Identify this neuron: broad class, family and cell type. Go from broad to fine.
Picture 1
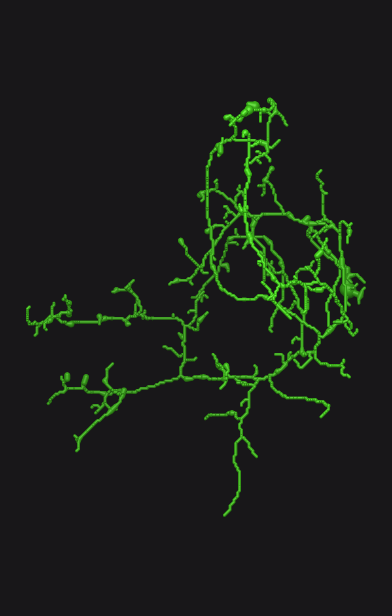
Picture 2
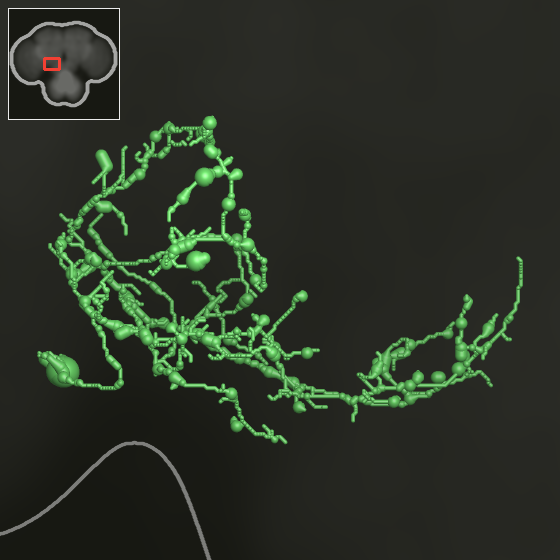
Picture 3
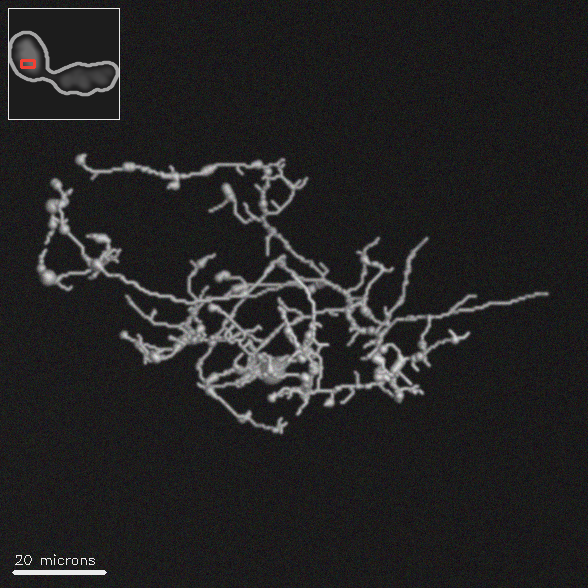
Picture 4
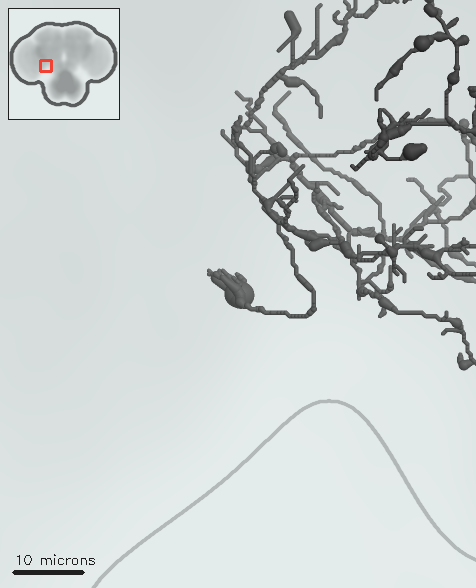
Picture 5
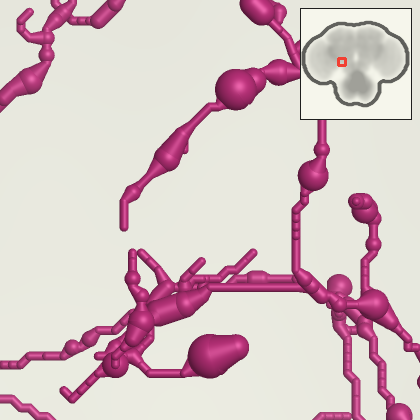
central-brain intrinsic neuron; hemilineage WEDa1; SAD117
